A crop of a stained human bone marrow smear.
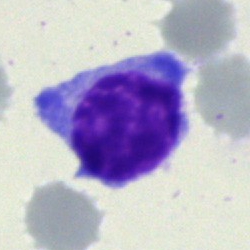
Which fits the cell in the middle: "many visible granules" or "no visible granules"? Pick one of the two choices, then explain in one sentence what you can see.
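No visible granules. No granules are visible in the cytoplasm.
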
